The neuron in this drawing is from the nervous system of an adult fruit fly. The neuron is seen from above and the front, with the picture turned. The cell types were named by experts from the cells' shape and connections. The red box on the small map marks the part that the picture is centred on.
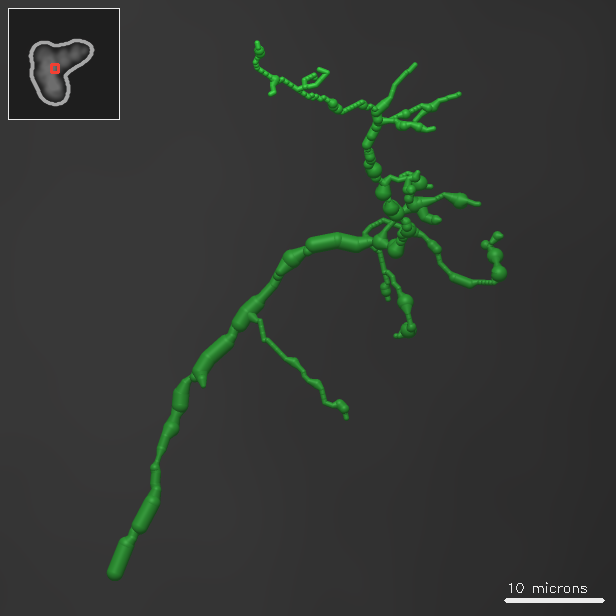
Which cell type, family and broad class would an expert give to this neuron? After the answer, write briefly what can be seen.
The cell type is SNta30. Its family is called class mechanosensory tactile. It is a sensory neuron entering the nerve cord. The drawing shows no cell body. From top to bottom in the picture it spans about 55 microns.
